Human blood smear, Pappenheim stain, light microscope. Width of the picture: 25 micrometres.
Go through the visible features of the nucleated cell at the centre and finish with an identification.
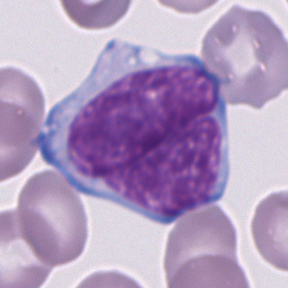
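Notice first that a deep groove crosses the nucleus, folding it into two parts. The cytoplasm is broadest at the upper left. Its outer edge is a deeper blue than its inner part, and it holds no granules. This is a myeloblast.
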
